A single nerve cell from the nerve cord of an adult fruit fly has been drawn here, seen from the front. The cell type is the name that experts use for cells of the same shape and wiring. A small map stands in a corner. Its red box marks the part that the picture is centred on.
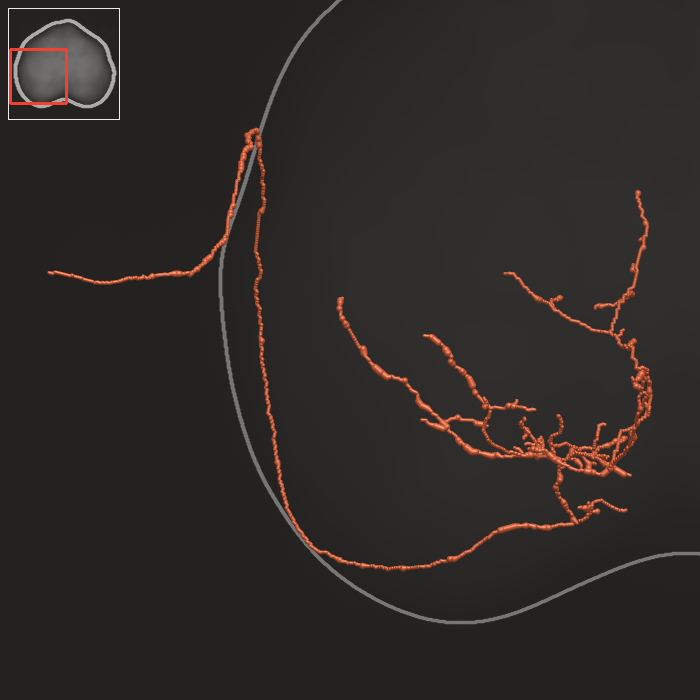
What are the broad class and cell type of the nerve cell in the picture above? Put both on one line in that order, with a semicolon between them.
sensory neuron entering the nerve cord; SNxx25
